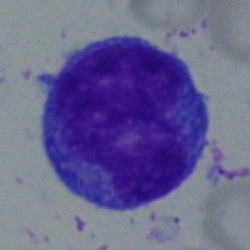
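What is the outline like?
Roughly round, with a small cytoplasmic tag projecting from the upper left edge.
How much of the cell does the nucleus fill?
Most of it; the chromatin is finely stippled, with a few paler patches.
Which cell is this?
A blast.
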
